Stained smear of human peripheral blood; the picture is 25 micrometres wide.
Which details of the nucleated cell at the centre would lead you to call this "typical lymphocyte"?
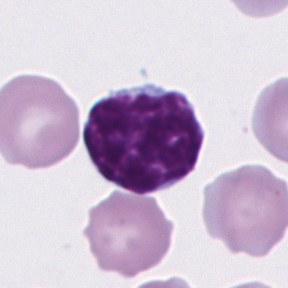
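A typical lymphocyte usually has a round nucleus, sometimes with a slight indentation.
Here the nucleus is roughly round and without lobes, in keeping with that.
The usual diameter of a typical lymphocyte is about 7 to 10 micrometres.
At about 10 micrometres across, this cell lies at the upper end of that range. Its nucleus is also about 10 micrometres across and fills about 90% of the cell's area. The chromatin is dense, dark purple and coarsely clumped, with paler streaks between the clumps. Cytoplasm appears only as a thin pale bluish rim along the top edge, which is slightly ragged, with a tiny separate fleck just above it.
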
